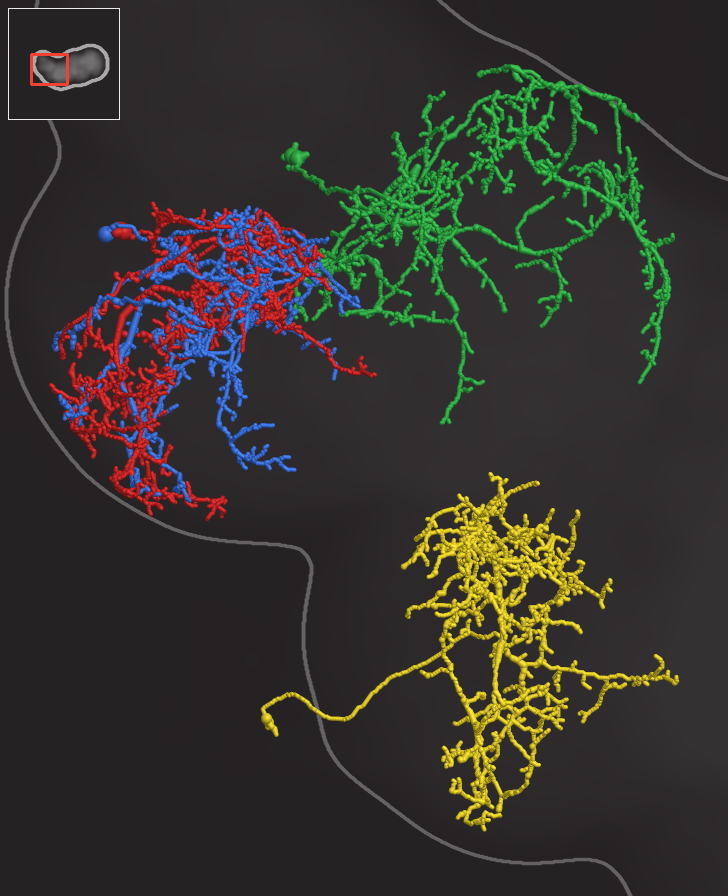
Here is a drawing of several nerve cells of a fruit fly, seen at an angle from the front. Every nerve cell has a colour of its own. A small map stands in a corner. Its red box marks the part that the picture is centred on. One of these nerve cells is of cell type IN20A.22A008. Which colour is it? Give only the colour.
yellow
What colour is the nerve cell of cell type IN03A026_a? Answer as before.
red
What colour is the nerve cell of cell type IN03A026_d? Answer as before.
blue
